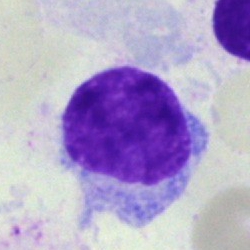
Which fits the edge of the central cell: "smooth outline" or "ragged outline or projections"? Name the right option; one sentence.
The cell is bounded by a rough outline.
